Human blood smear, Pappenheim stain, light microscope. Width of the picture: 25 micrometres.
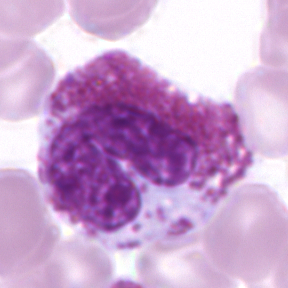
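Eosinophil in a stained smear of human peripheral blood. First, the nucleus is a curved, bent band whose concave side faces the lower right. Second, coarse purple-red granules crowd the cytoplasm, most densely along the upper part of the cell. Third, granules lie over parts of the nucleus and blur its upper edge. Last, inside the bend of the nucleus at the lower right, the cytoplasm is pale and only sparsely granulated.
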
